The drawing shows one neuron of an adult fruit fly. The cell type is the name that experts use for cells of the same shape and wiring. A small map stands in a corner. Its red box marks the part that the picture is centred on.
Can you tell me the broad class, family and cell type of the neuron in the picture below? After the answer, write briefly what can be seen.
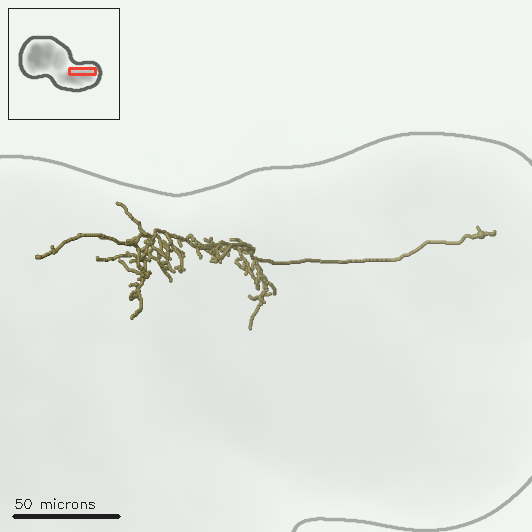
It is a nerve-cord intrinsic neuron. The family is hemilineage 03B. Its cell type is IN03B083. The cell body is on the right of the picture. By the scale bar it is about 200 microns wide in this view.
